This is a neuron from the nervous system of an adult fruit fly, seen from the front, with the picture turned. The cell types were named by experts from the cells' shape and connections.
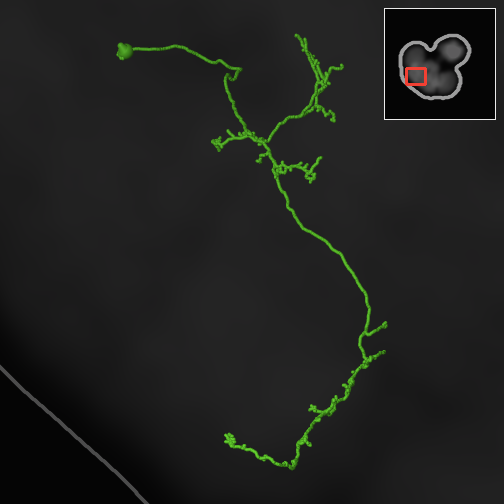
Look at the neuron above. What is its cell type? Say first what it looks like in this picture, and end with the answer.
In this view it is taller than it is wide. This is a central-brain intrinsic neuron. Its cell type is SMP280.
